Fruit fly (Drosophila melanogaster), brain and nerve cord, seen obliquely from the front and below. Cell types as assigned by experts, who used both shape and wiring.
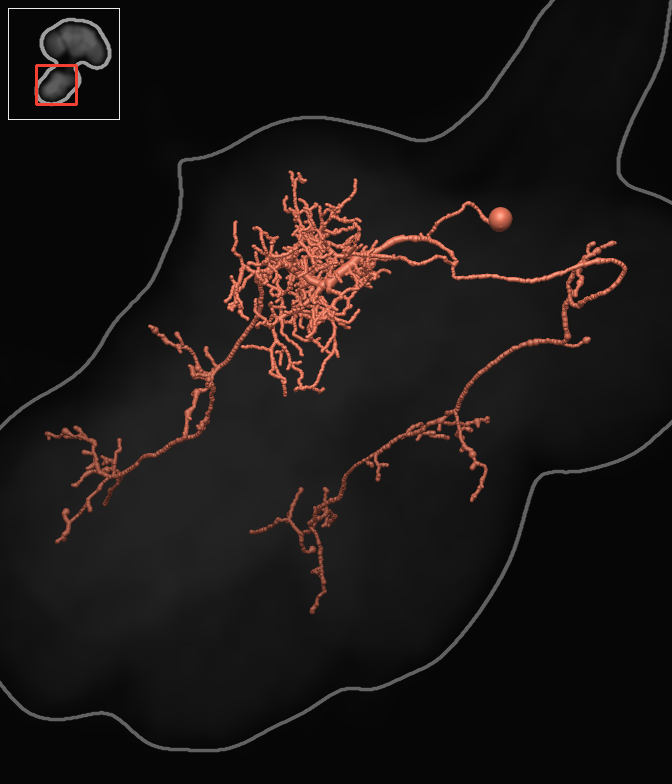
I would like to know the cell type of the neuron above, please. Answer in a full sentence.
The cell type is IN01A002.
